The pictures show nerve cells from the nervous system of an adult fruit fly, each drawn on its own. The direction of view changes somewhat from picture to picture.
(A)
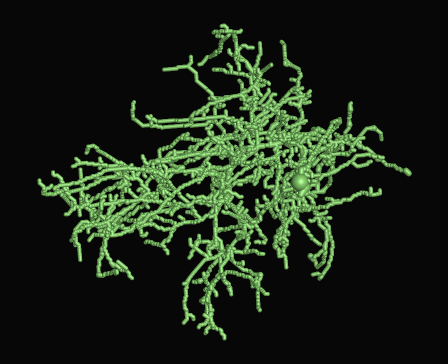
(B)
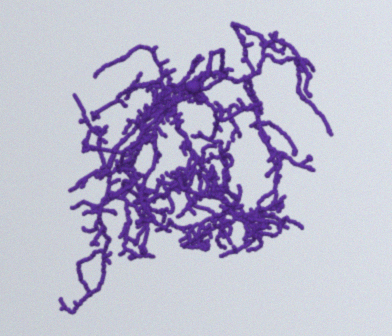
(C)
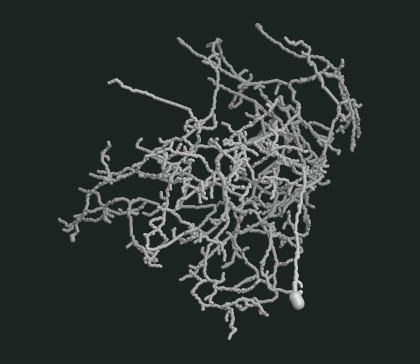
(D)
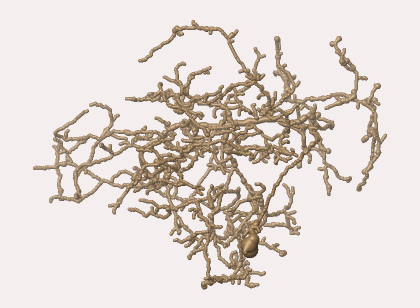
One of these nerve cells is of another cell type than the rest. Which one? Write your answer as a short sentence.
Picture A shows a nerve cell of another cell type.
